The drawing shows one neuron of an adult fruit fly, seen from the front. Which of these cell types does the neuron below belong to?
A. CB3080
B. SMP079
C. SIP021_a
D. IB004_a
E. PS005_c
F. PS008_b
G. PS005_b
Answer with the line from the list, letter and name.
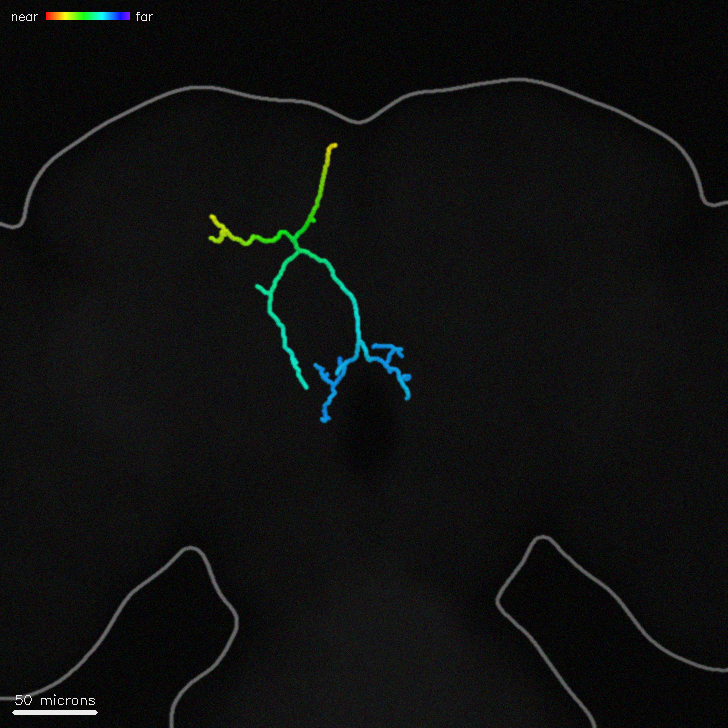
F. PS008_b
